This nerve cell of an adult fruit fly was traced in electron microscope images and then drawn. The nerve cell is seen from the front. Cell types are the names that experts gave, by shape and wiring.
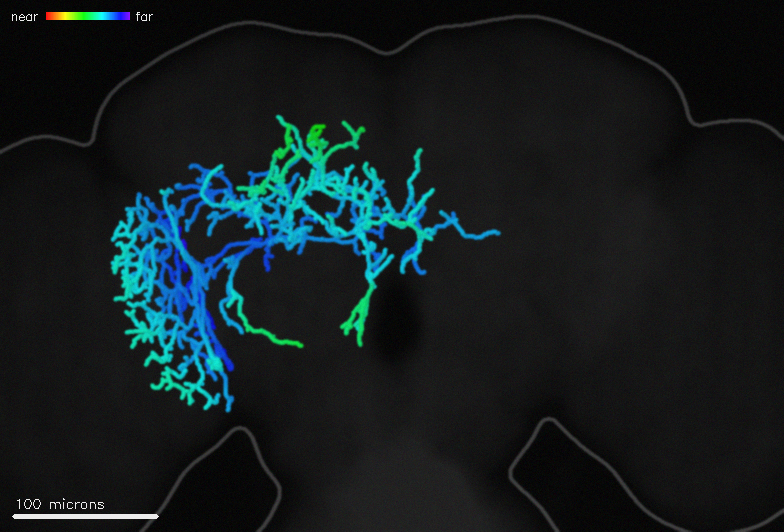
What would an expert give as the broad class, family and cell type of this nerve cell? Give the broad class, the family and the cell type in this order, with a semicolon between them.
visual centrifugal neuron; LoVC; LoVC19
